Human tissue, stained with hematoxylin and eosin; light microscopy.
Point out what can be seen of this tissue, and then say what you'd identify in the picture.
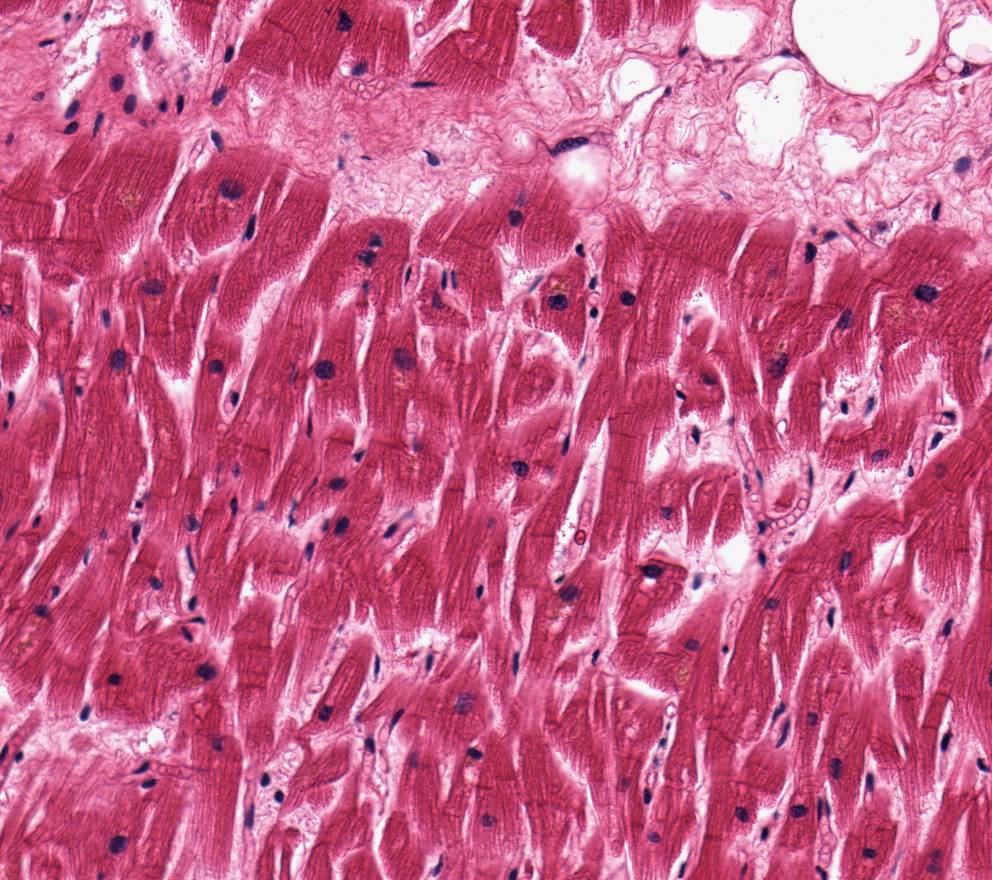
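Across the top there's a band of loose, pale pink connective tissue, and below it the muscle fibres are densely packed. Look closely and the fibres show fine cross-striations. They also branch and join one another. In some of the muscle cells, small yellow-brown granules cluster at the ends of the nuclei. This is the left ventricle of the heart.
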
